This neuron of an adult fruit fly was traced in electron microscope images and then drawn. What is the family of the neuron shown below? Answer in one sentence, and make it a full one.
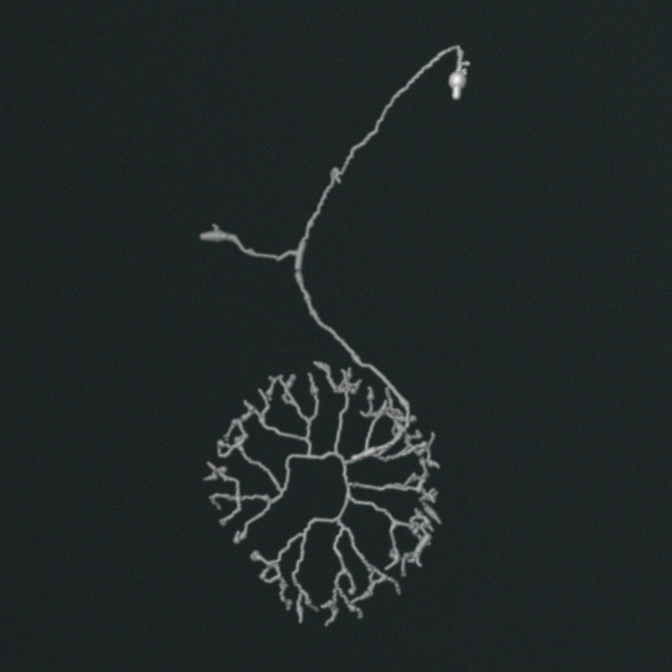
Family hemilineage EBa1 is the one that contains this neuron.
